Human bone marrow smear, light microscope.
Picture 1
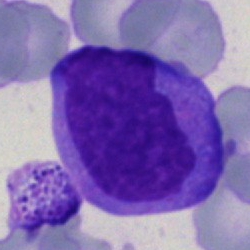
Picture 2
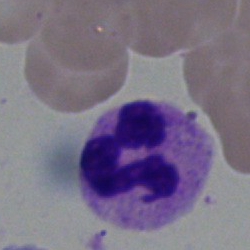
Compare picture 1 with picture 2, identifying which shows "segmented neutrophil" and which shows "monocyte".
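The monocyte appears in picture 1; the segmented neutrophil appears in picture 2. The monocyte has a round to oval, smooth outline, and no projections or blebs stand out from its surface. Its nucleus sits toward the upper left, which leaves a wider band of cytoplasm on the right.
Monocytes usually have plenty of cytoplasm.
No distinct granules and no vacuoles are seen in the monocyte's cytoplasm. Against its lower left edge lies a smaller cell packed with dark purple granules. The segmented neutrophil has a round, smooth outline, and its chromatin is dark purple and densely clumped. No nucleoli are visible in its nucleus, and no vacuoles in its cytoplasm. Red cells lie close above it and to its right, and this picture is slightly soft in focus.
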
